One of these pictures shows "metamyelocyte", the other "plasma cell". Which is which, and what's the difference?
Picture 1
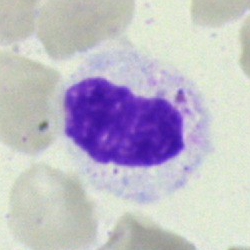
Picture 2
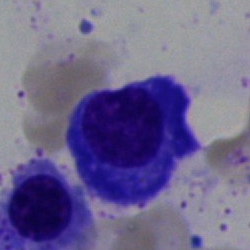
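Picture 1 shows the metamyelocyte; picture 2, the plasma cell. Metamyelocyte: roughly round outline, smooth edge. Nucleus irregular, wider than tall, set toward the left, leaving more cytoplasm on the right. No nucleoli visible.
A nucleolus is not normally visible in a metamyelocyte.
Cytoplasm pale greyish-blue. Plasma cell: cytoplasm deep blue, forming a broad band below and to the right of the nucleus.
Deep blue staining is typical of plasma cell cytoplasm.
No distinct granules in the cytoplasm. Main difference: pale greyish-blue cytoplasm in picture 1 against deep blue in picture 2.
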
